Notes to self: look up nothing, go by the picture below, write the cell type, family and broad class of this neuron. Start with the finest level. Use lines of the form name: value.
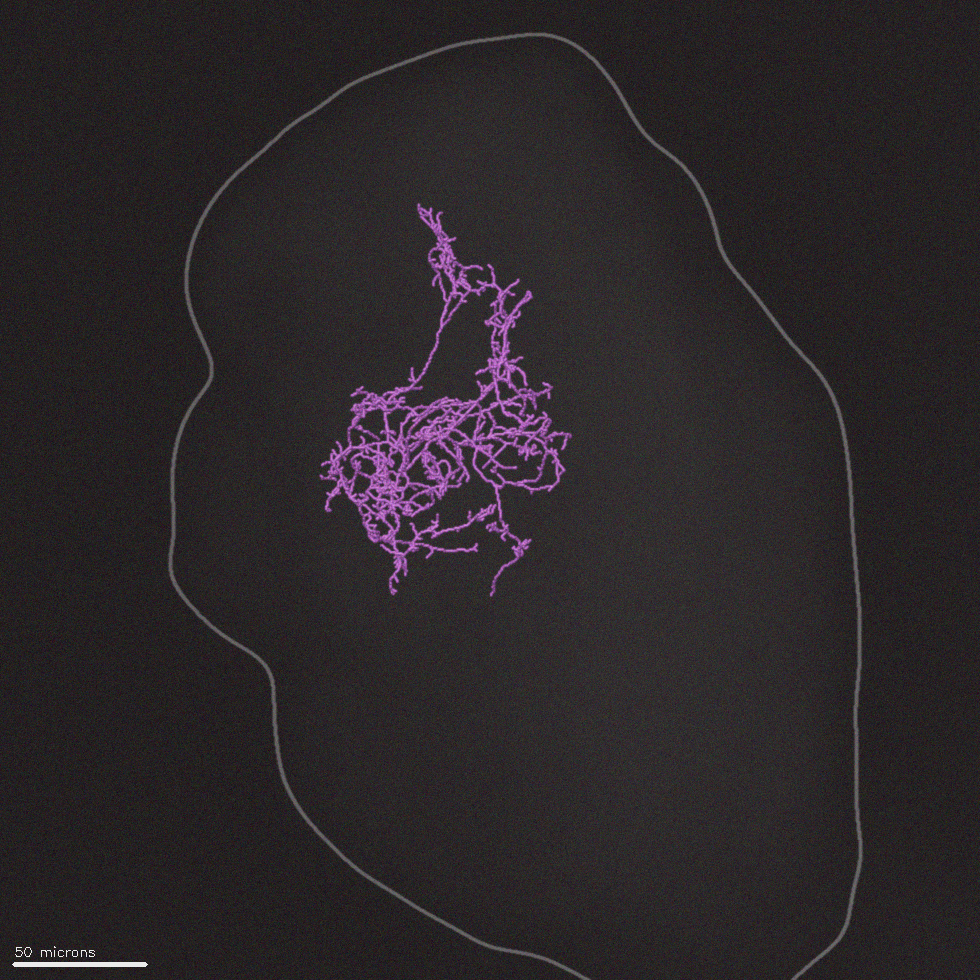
cell type: AVLP176_b
family: hemilineage VLPl2_medial
broad class: central-brain intrinsic neuron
